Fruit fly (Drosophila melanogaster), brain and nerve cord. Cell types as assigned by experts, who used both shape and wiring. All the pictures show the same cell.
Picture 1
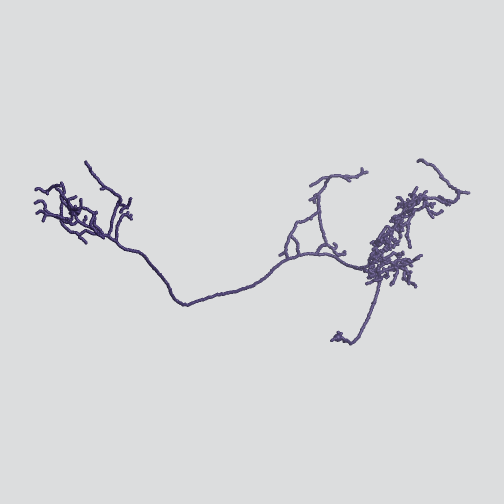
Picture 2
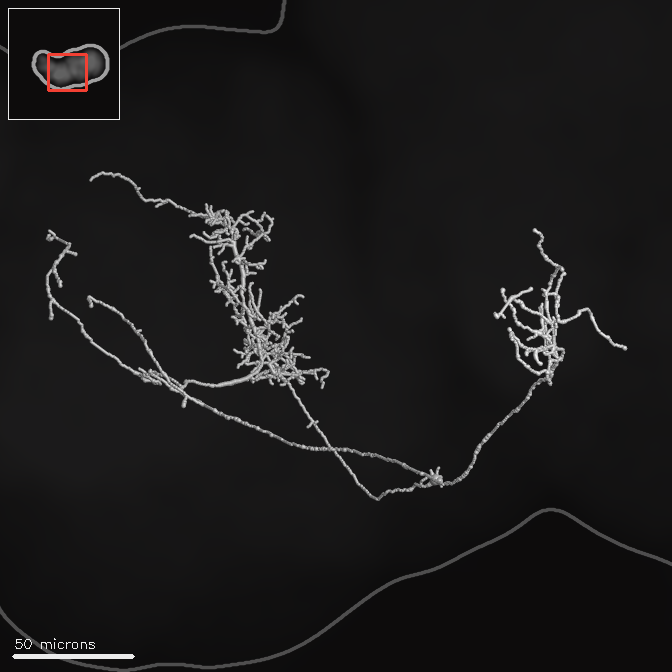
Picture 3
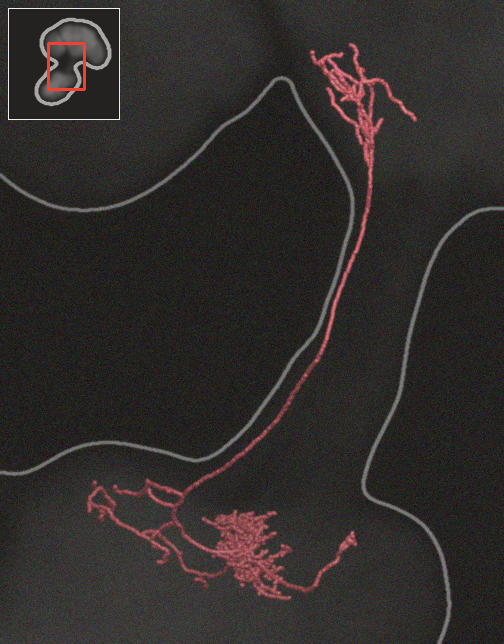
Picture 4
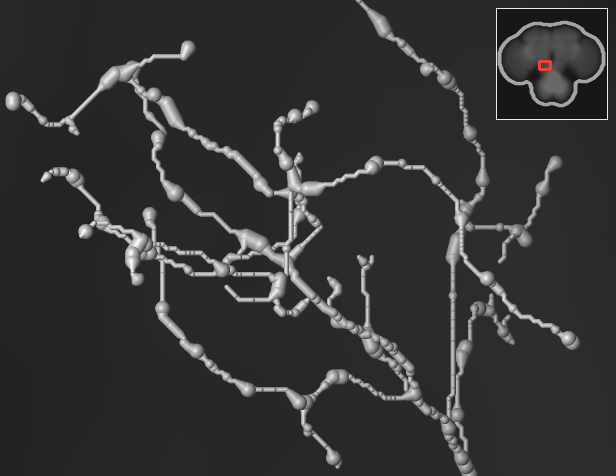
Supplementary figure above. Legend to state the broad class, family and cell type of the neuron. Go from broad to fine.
ascending neuron; hemilineage 07B; AN07B052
